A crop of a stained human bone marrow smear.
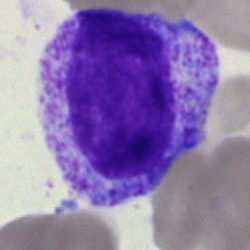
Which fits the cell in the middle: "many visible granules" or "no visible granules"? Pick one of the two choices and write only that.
Many visible granules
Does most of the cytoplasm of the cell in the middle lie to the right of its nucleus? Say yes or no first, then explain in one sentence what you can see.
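Yes. The nucleus reaches the upper edge of the cell, leaving a wider rim of cytoplasm on the right.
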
